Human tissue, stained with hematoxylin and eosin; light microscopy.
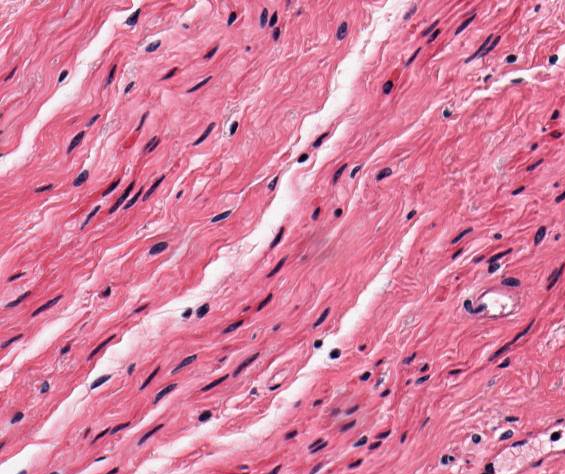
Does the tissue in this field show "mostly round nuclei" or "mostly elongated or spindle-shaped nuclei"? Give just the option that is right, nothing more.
Mostly elongated or spindle-shaped nuclei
